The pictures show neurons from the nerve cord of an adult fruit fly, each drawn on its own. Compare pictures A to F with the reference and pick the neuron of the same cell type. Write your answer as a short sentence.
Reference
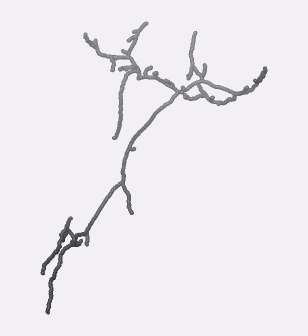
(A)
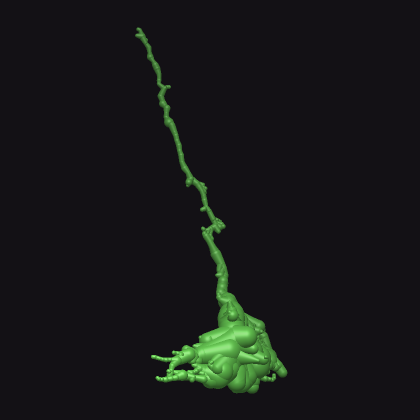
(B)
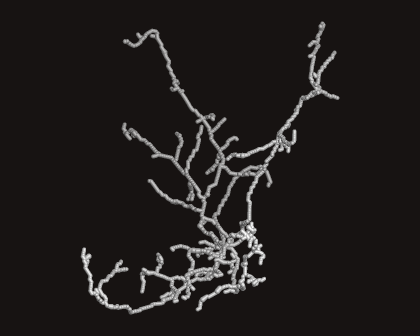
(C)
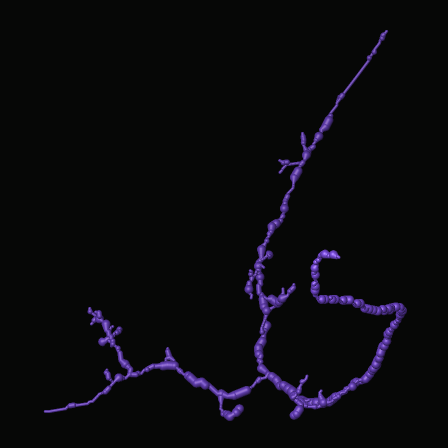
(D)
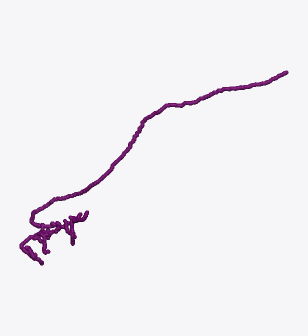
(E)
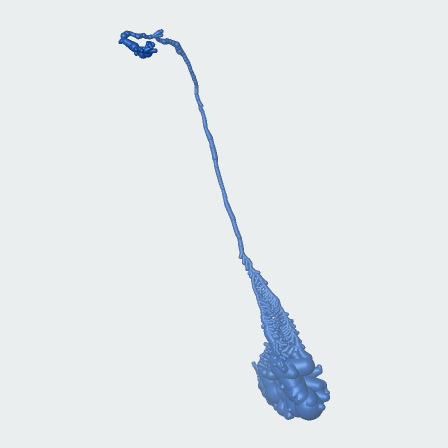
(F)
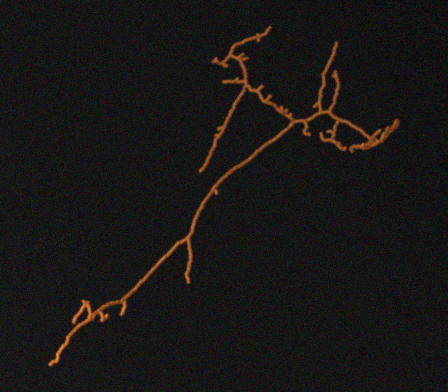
Picture F is of the same cell type.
